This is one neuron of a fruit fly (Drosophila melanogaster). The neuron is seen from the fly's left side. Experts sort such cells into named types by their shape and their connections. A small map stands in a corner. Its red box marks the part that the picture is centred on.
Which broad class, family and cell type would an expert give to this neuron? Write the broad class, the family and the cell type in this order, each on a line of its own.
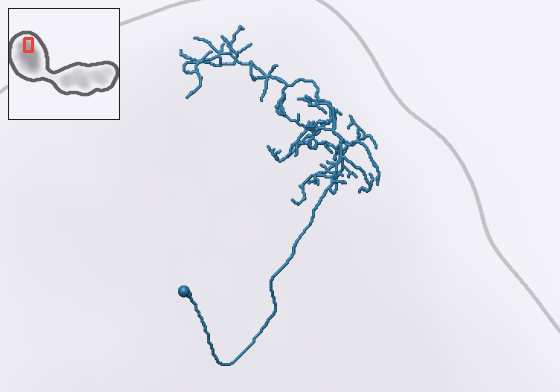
central-brain intrinsic neuron
hemilineage LHa3
CB2927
